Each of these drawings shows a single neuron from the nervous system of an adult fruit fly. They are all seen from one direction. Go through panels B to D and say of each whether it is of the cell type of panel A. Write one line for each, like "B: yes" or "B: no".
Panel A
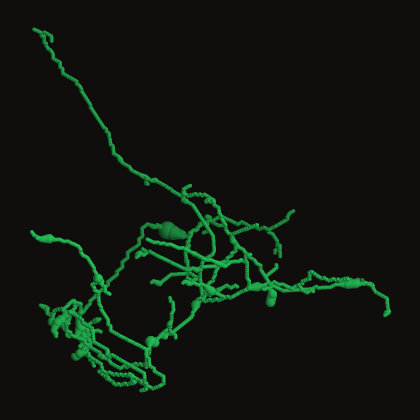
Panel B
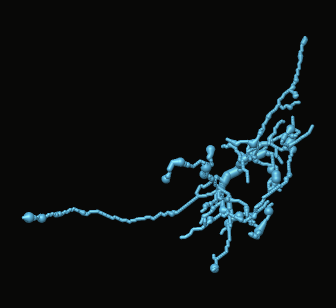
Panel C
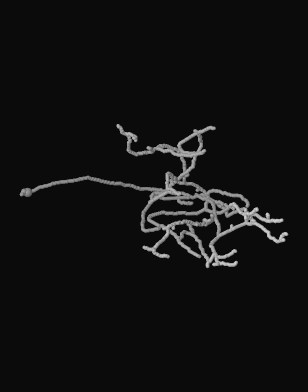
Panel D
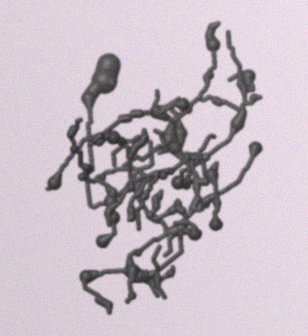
B: no
C: yes
D: no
